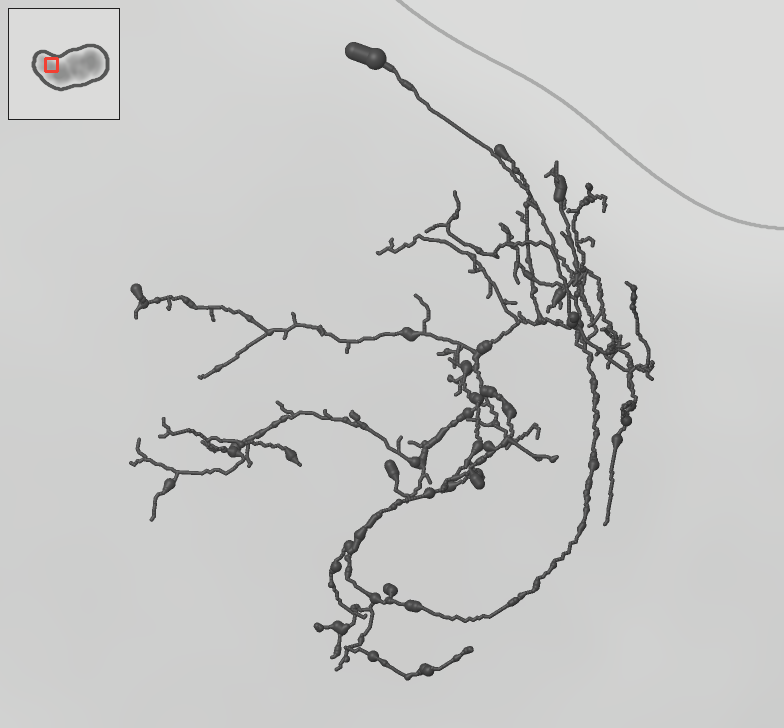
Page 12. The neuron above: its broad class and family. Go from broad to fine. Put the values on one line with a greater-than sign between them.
nerve-cord intrinsic neuron > hemilineage 09A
